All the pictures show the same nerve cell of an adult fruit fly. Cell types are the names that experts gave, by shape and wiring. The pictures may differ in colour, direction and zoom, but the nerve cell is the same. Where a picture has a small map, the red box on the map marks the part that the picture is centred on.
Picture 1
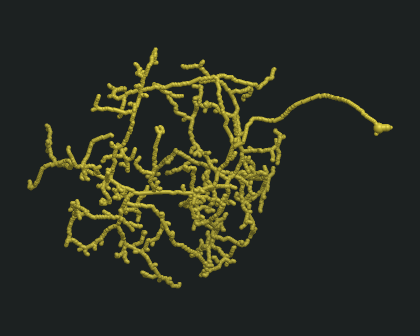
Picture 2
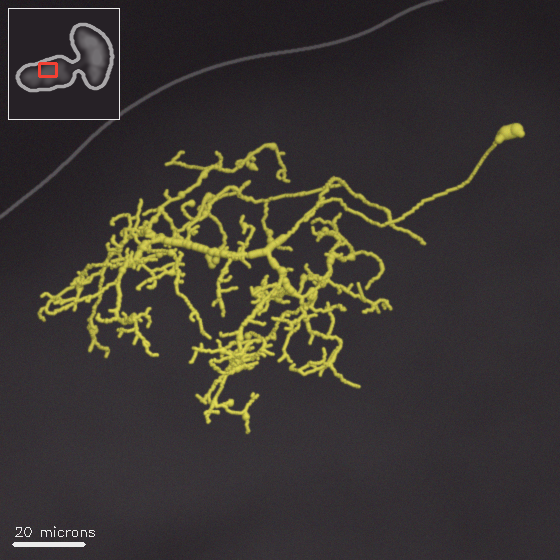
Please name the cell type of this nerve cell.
IN16B074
